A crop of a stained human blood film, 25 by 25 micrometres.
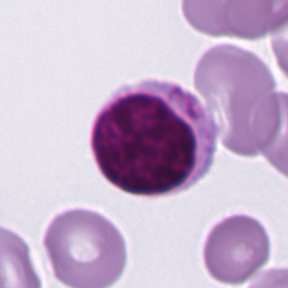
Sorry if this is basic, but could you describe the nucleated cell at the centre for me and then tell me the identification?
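Look first at the outline: smooth and round. Now find the nucleus; it sits off-centre, toward the lower left of the cell, and you won't see any nucleoli in it. Over at the upper right, a few fine purple granules lie in the cytoplasm. What you're looking at is a large granular lymphocyte.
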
